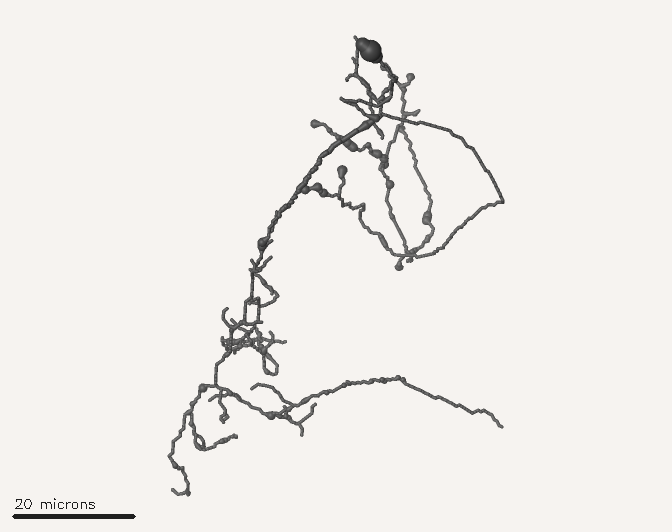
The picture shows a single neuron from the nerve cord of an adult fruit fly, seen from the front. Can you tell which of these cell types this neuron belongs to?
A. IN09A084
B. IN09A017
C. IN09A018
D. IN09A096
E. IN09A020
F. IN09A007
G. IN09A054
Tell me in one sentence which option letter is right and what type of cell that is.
The cell type that the neuron has is IN09A096, option D.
